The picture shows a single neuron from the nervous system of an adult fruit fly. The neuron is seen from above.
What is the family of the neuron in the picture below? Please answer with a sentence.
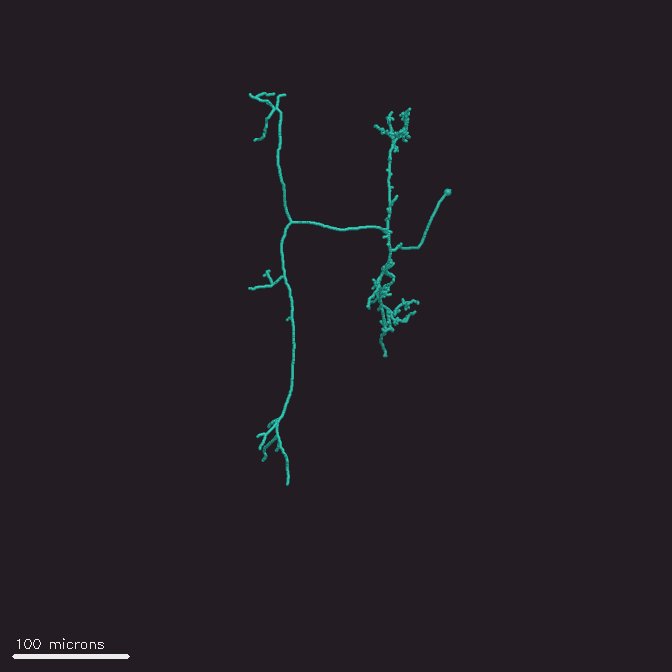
The family is hemilineage 08B.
